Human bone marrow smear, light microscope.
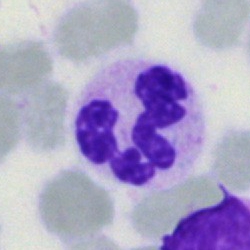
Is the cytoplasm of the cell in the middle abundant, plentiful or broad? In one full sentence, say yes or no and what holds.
Yes, in this cell the cytoplasm is broad.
